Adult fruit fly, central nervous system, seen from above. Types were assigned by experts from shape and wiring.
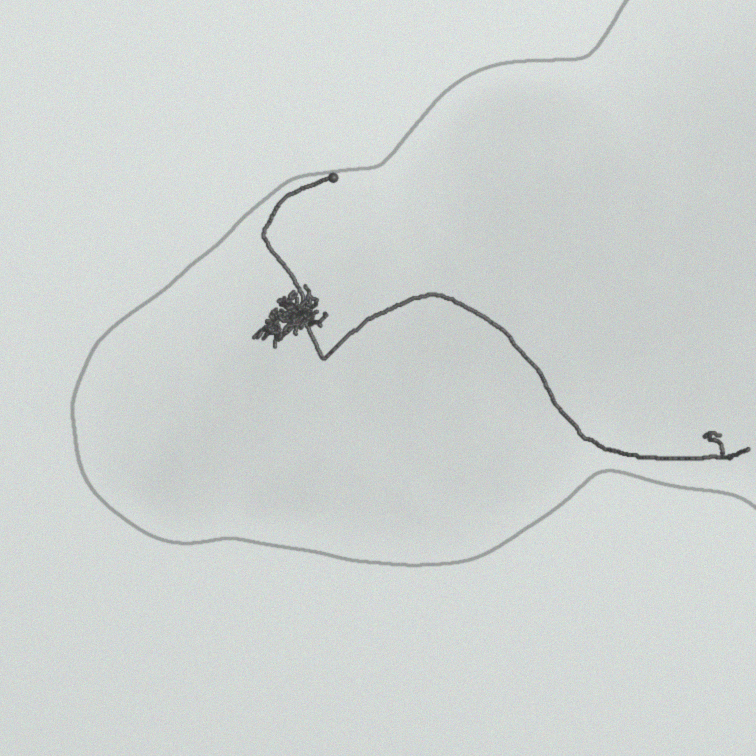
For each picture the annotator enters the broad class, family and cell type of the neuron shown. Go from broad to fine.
visual projection neuron; MeVP; MeVP6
